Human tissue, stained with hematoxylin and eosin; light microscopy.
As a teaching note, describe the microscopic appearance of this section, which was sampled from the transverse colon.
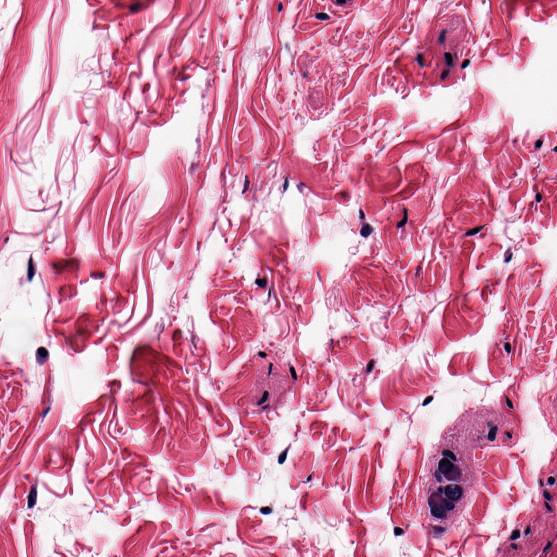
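Throughout the field, thick, wavy, strongly eosinophilic collagen bundles run in many different directions. In the centre and right, most bundles are cut across or obliquely, appearing as irregular, rounded clumps. Smaller pale lilac granular patches, with a few dark nuclei, lie in the centre and along the top edge. Checked for epithelium: none is present anywhere in the field.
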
